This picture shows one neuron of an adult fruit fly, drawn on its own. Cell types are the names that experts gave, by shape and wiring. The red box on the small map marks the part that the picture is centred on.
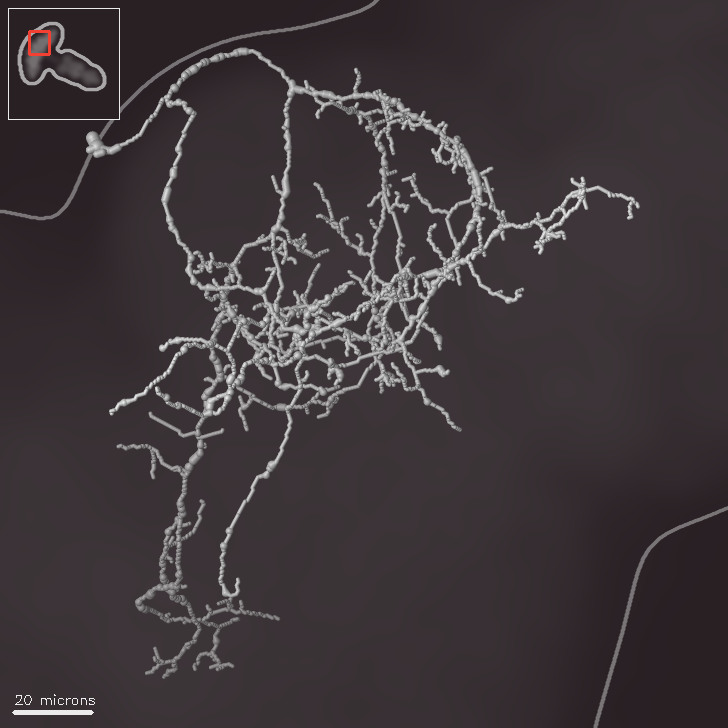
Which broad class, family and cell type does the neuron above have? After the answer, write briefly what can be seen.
Its broad class is central-brain intrinsic neuron. The family is hemilineage VLPa1_lateral. It is of cell type AVLP299_c. It is in the brain and does not reach the nerve cord. From top to bottom in the picture it spans about 160 microns. More than a hundred branch ends can be seen.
